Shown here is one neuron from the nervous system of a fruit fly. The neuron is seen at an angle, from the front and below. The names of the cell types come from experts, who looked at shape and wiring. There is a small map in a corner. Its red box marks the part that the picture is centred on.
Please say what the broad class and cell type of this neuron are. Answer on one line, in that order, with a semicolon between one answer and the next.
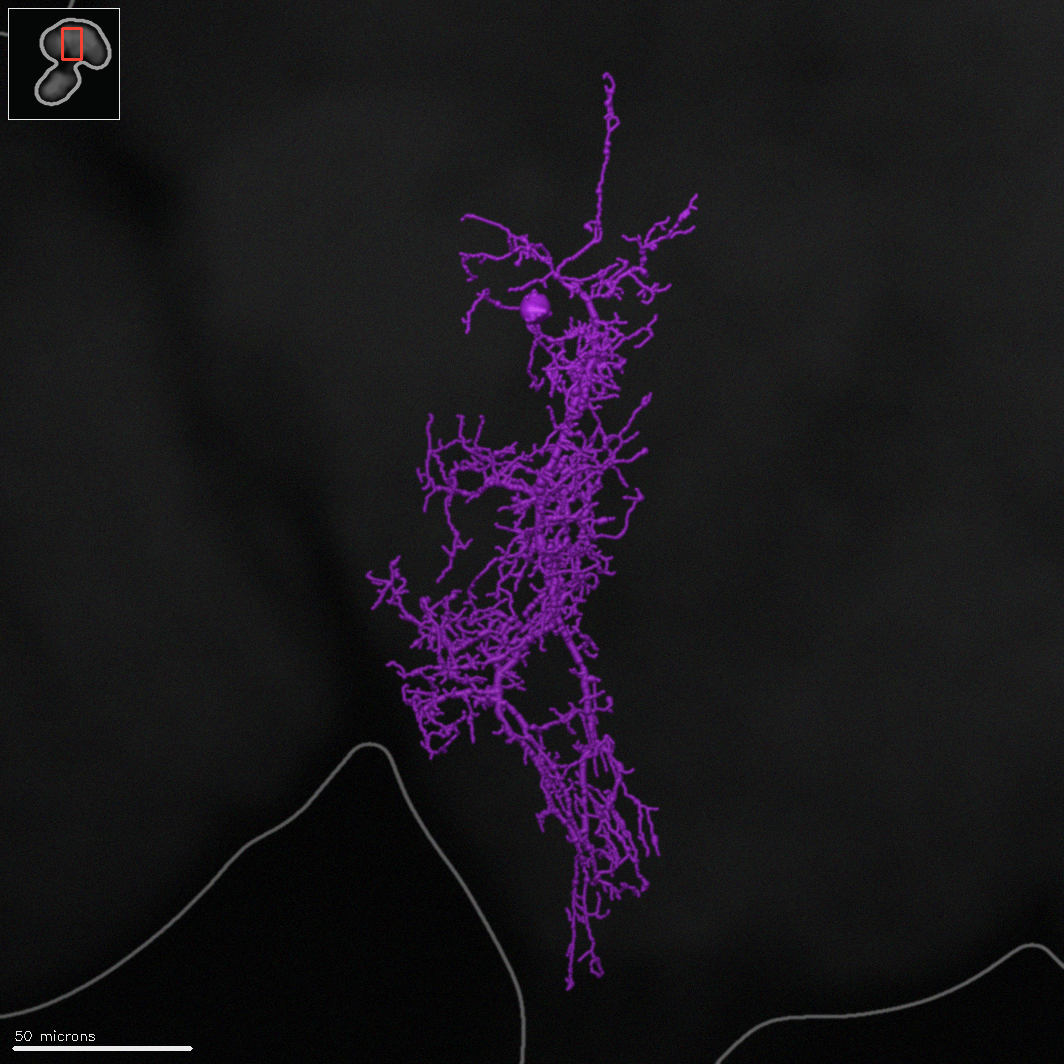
central-brain intrinsic neuron; PS059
